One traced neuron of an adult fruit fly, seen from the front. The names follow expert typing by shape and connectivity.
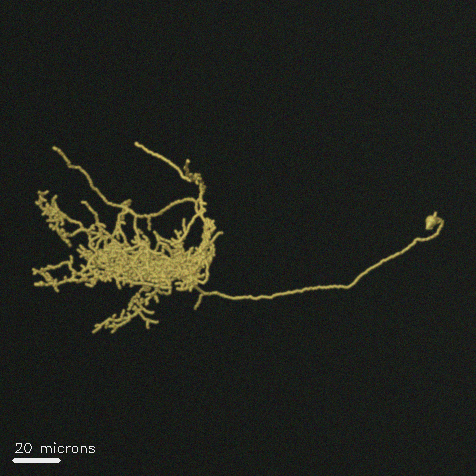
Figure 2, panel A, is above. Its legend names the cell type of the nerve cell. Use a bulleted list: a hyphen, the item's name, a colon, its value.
- cell type: AN09B020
